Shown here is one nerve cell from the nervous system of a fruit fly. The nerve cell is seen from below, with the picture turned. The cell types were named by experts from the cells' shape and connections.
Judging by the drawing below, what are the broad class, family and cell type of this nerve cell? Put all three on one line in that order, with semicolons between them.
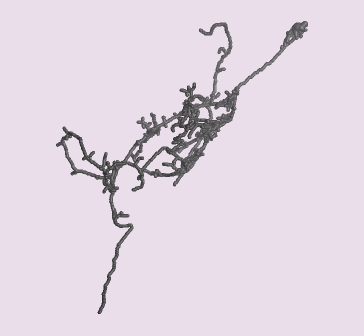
motor neuron of the nerve cord; hemilineage 15B; MNml79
